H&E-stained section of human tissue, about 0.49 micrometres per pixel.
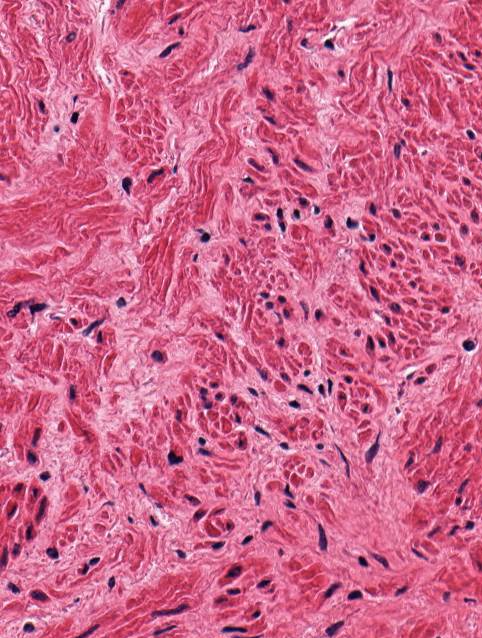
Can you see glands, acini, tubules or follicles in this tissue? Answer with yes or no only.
No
